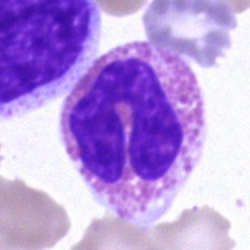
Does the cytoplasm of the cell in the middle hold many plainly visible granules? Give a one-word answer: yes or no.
Yes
